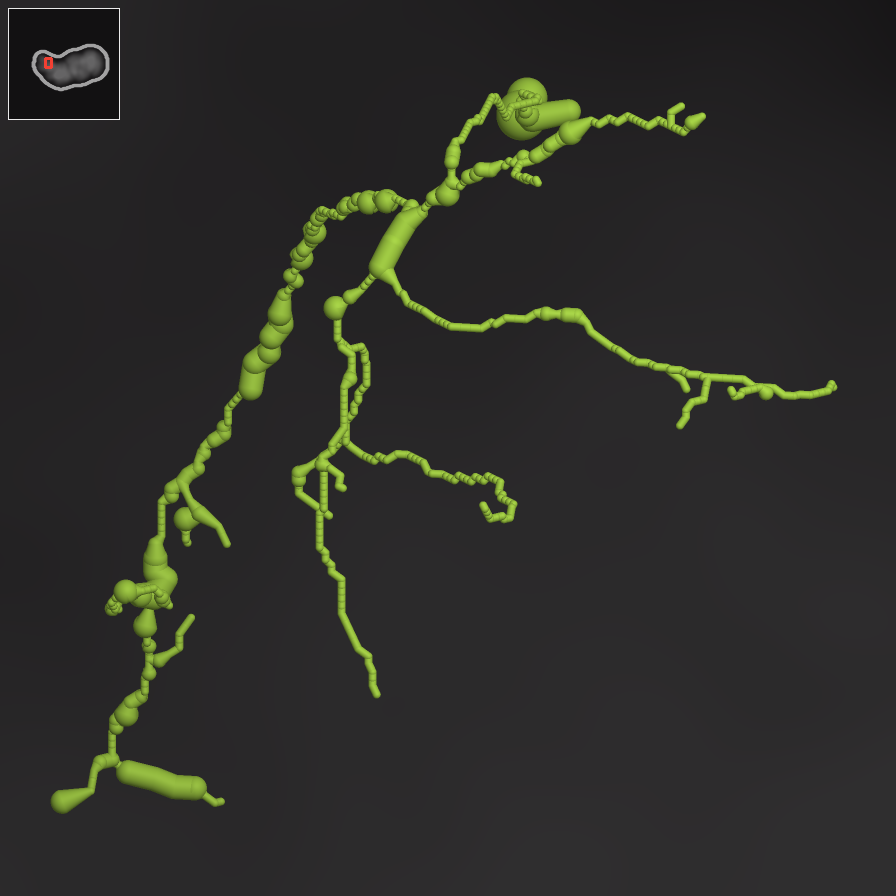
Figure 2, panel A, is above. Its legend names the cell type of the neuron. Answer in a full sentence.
The cell type is IN19A108.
